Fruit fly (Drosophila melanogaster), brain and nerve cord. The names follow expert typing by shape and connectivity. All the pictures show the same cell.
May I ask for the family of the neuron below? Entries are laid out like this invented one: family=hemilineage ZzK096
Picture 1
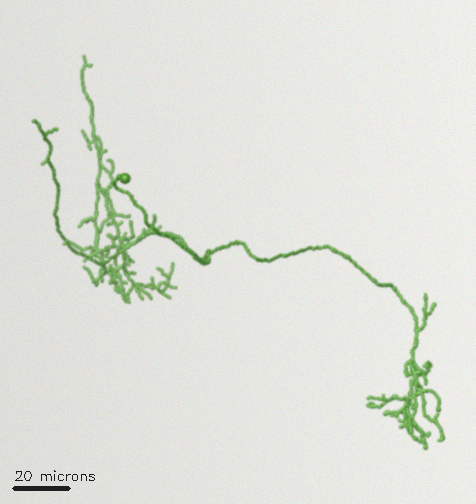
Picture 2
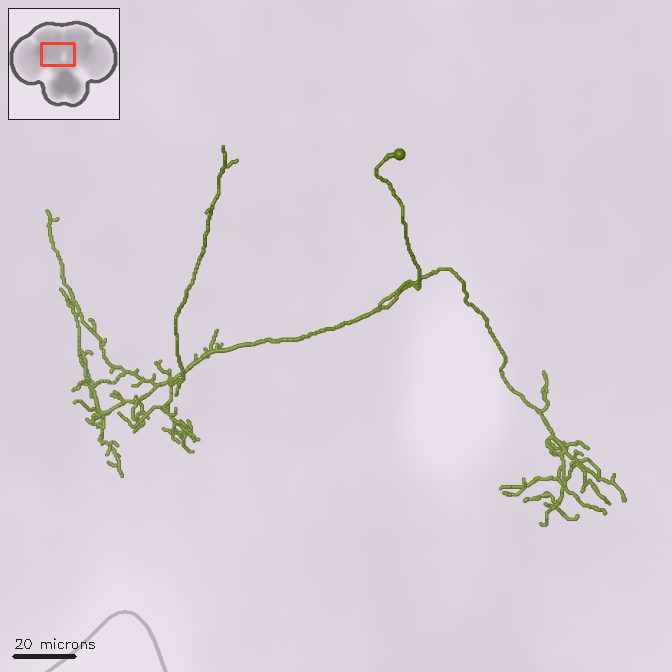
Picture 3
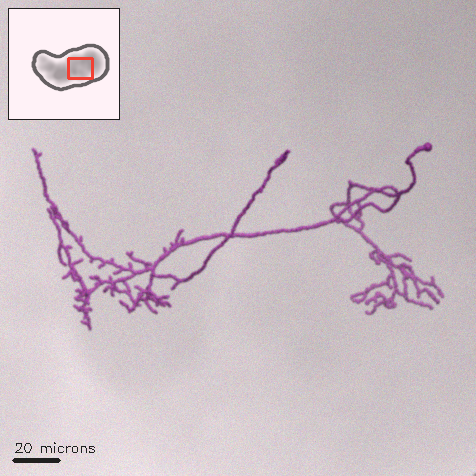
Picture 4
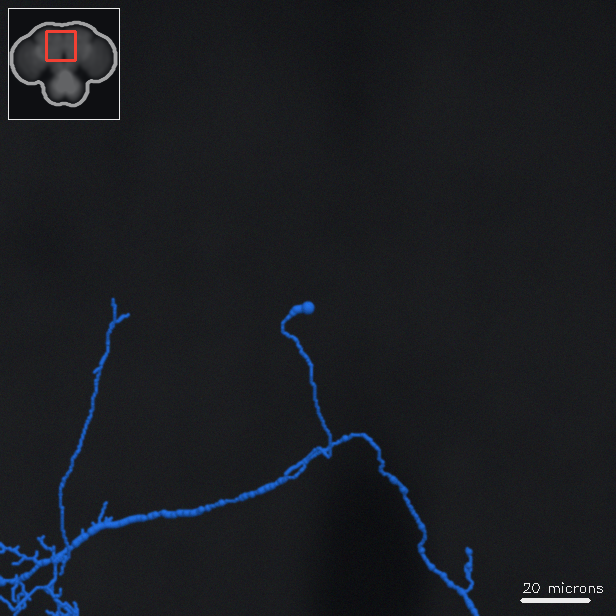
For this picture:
family=hemilineage WEDd2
